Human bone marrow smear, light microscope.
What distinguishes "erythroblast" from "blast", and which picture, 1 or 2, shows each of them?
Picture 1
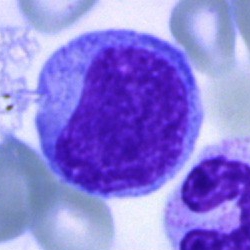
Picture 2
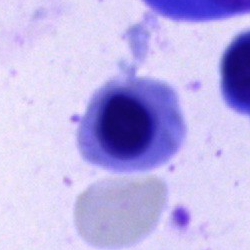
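In this pair, picture 1 shows a blast and picture 2 shows an erythroblast. In the blast the chromatin is finely stippled, without large dark clumps, whereas the erythroblast's nucleus stains a dense, dark purple throughout.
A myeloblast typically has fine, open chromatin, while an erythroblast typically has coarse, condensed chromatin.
The blast's nucleus fills most of the cell and sits toward the right, while the erythroblast's nucleus is surrounded on all sides by a moderate rim of medium blue cytoplasm. The erythroblast's outline is roughly round with a few gently flattened sides, and no granules are visible in its cytoplasm. No vacuoles are seen in the blast's cytoplasm. Their neighbours differ as well: a cell with a segmented, dark purple nucleus lies just beyond the blast's lower-right edge, and a pale, non-nucleated oval cell lies just below the erythroblast.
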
